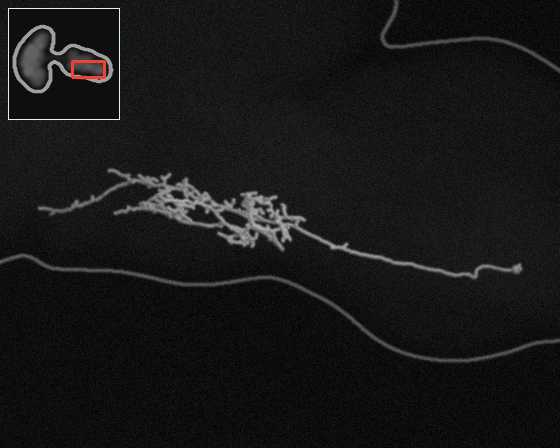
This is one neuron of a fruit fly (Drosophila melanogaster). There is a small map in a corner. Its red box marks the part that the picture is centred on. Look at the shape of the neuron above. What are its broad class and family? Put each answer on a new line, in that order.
nerve-cord intrinsic neuron
hemilineage 16B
